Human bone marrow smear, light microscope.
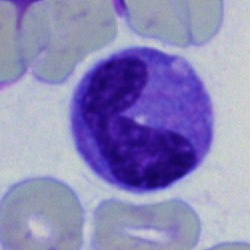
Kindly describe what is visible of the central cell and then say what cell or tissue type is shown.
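The central cell's surface shows neither projections nor blebs. No nucleoli are visible in the nucleus. Cytoplasm is moderate in amount and pale bluish-lilac. A tiny white spot lies in the cytoplasm, within the curve of the nucleus. The cell is a monocyte.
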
